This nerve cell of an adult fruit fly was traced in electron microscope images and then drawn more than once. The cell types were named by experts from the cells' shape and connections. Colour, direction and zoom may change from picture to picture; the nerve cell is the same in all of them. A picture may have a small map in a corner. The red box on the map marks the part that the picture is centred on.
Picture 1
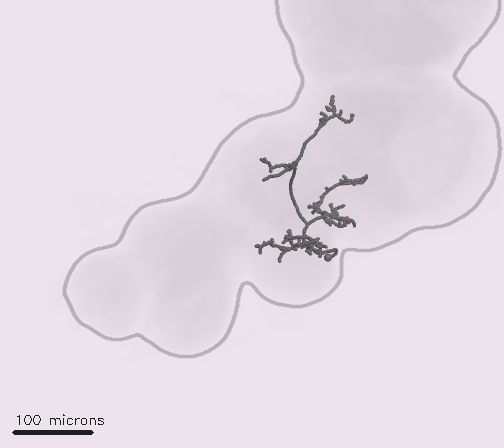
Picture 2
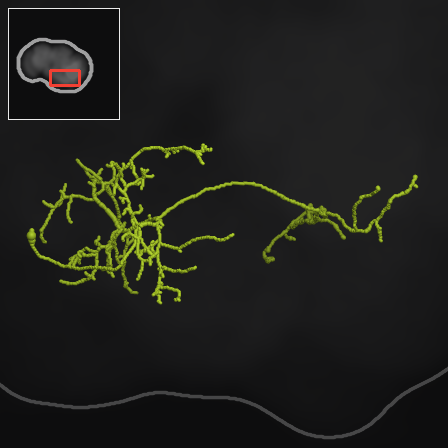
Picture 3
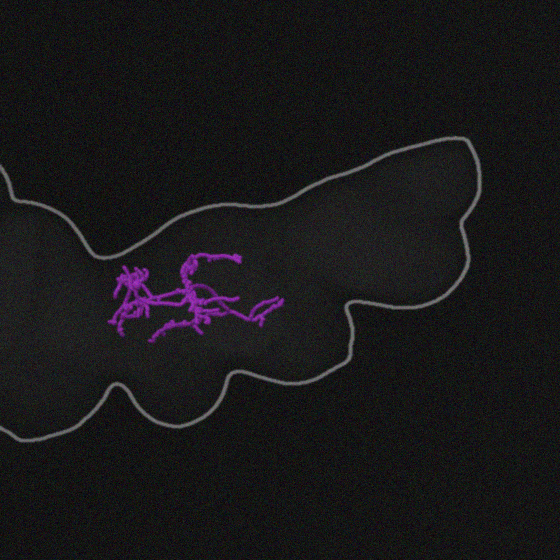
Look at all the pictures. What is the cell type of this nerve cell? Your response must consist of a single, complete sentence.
The nerve cell here is of the cell type IN08B056.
